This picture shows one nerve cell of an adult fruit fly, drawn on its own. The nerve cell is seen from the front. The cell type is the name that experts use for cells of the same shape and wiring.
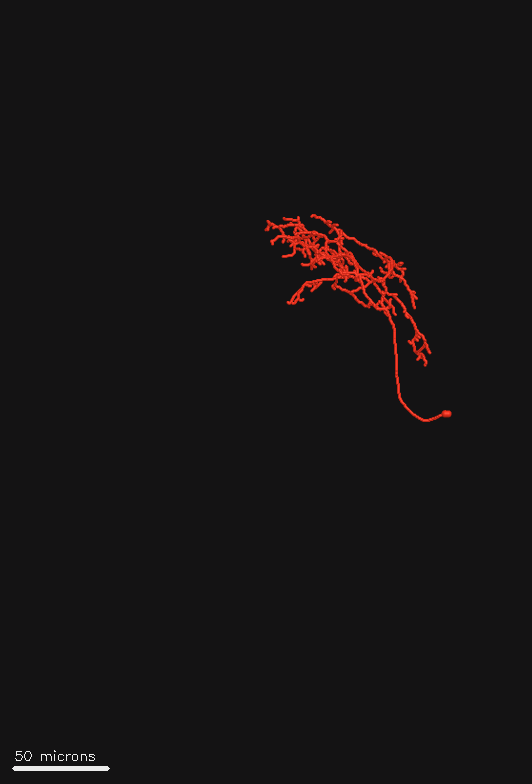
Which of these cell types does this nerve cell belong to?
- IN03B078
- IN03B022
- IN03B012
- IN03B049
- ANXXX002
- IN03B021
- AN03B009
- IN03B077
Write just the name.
IN03B078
